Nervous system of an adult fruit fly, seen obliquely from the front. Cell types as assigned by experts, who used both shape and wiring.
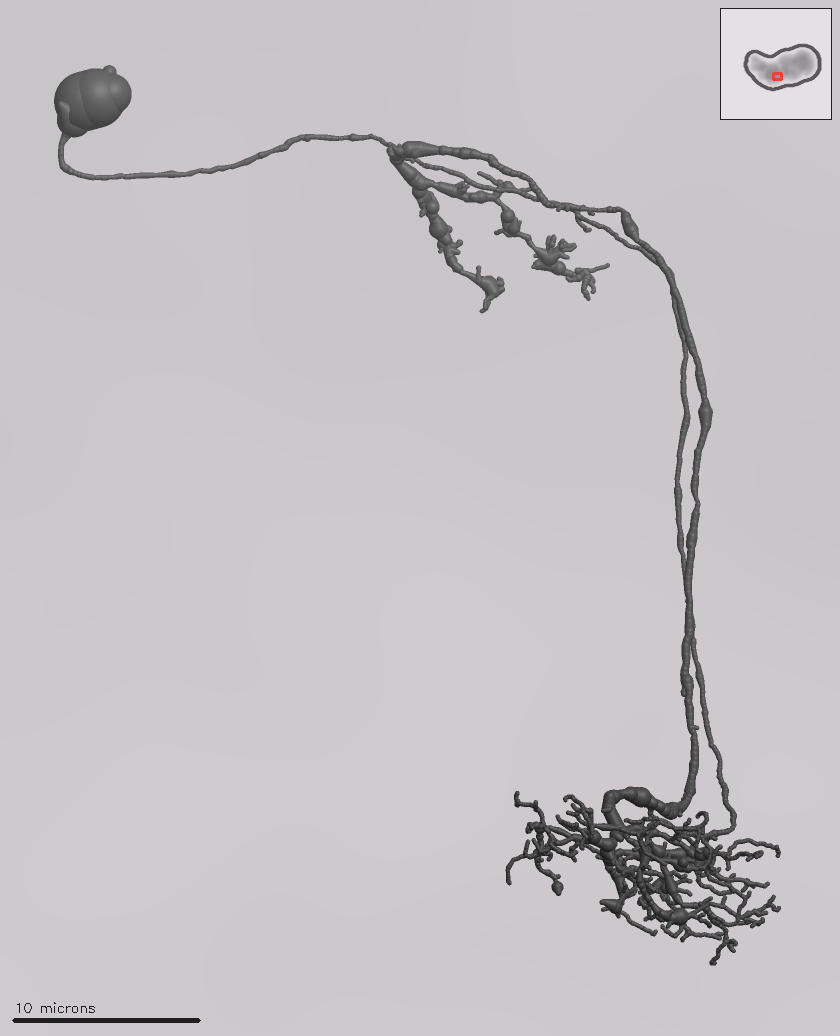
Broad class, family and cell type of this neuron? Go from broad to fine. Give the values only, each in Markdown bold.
**optic-lobe intrinsic neuron**, **T**, **T4c**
